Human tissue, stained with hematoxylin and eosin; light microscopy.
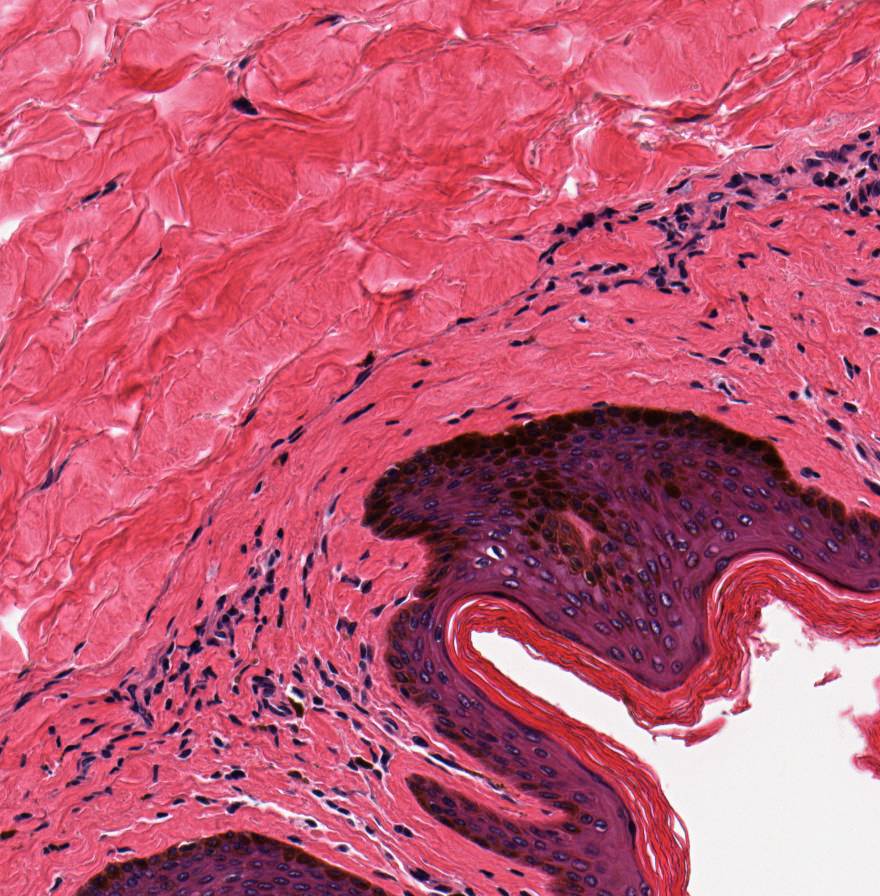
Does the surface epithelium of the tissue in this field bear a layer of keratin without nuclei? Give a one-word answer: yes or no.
Yes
